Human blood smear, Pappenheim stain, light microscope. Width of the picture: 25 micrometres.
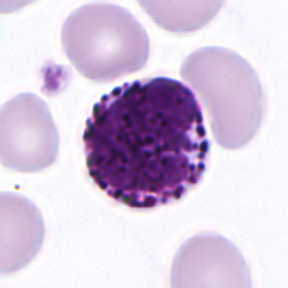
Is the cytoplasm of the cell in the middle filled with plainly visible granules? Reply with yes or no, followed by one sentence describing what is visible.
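Yes. The cell is packed with coarse, dark purple-black granules.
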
